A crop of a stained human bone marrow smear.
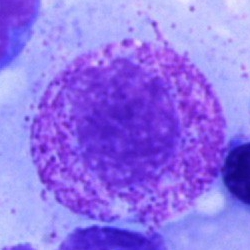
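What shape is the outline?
Roughly round.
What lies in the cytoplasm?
Numerous reddish-purple granules crowd it, and loose granules also lie on the background just outside the cell margin.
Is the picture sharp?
No, it is slightly blurred.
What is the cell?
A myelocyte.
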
